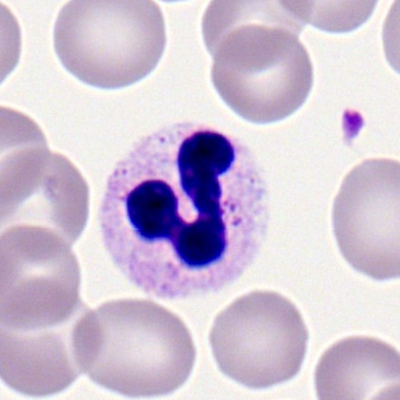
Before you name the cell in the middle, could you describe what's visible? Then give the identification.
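The nucleus is divided into three lobes, and its chromatin is dense and dark purple. Abundant pale pink cytoplasm contains scattered fine lilac granules. It is a segmented neutrophil.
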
